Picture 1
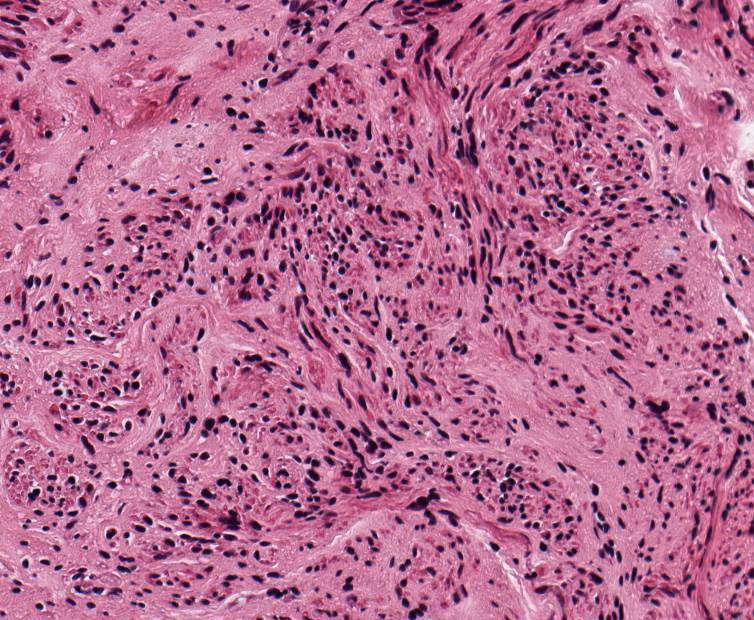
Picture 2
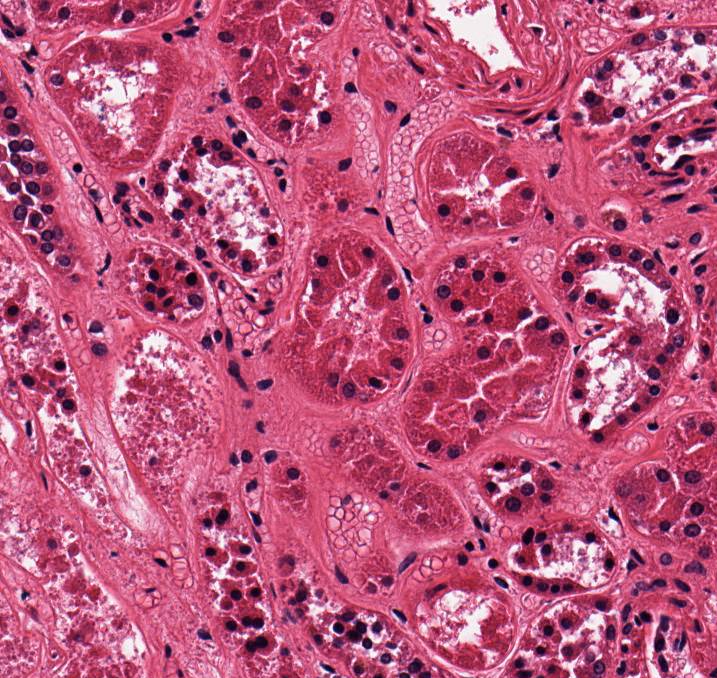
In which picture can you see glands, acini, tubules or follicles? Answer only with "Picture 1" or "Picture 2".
Picture 2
